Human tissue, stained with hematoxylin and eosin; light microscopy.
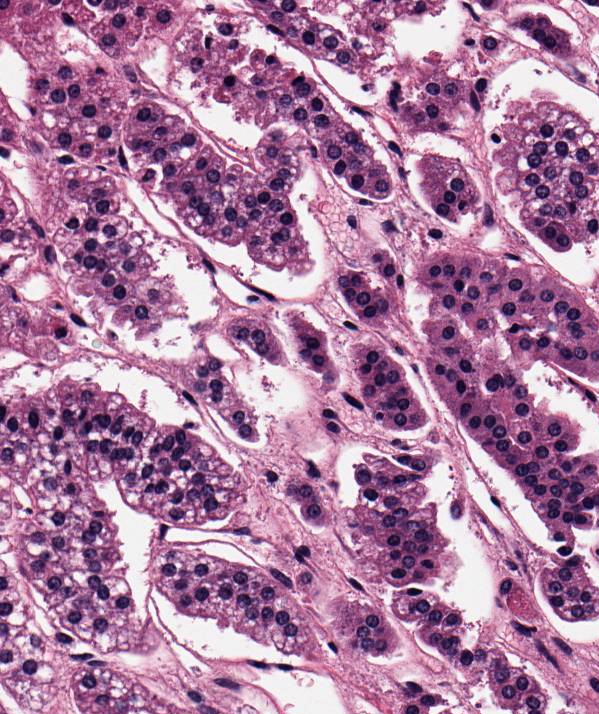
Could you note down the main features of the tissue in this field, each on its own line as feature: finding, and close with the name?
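Arrangement: elongated solid nests and cords of epithelial cells, mostly diagonal from upper left to lower right
Lumens: none; nests are solid cell groups
Pale cells: finely vacuolated foamy cytoplasm, most plainly in left and lower left nests
Pink cells: denser granular cytoplasm, few vacuoles, especially in central and right nests
Name: adrenal gland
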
